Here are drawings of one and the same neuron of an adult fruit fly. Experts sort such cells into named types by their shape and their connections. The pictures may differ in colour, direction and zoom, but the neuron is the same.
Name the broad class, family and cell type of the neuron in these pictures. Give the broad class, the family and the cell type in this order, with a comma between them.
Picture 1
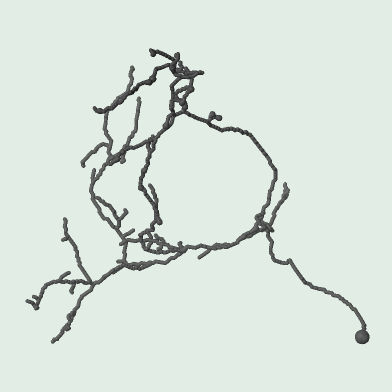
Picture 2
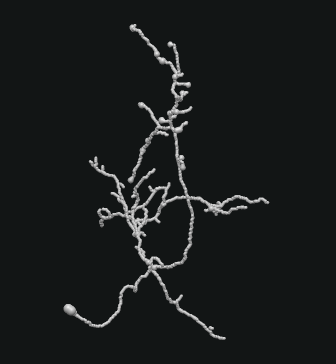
central-brain intrinsic neuron, hemilineage PSp3, CB1876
